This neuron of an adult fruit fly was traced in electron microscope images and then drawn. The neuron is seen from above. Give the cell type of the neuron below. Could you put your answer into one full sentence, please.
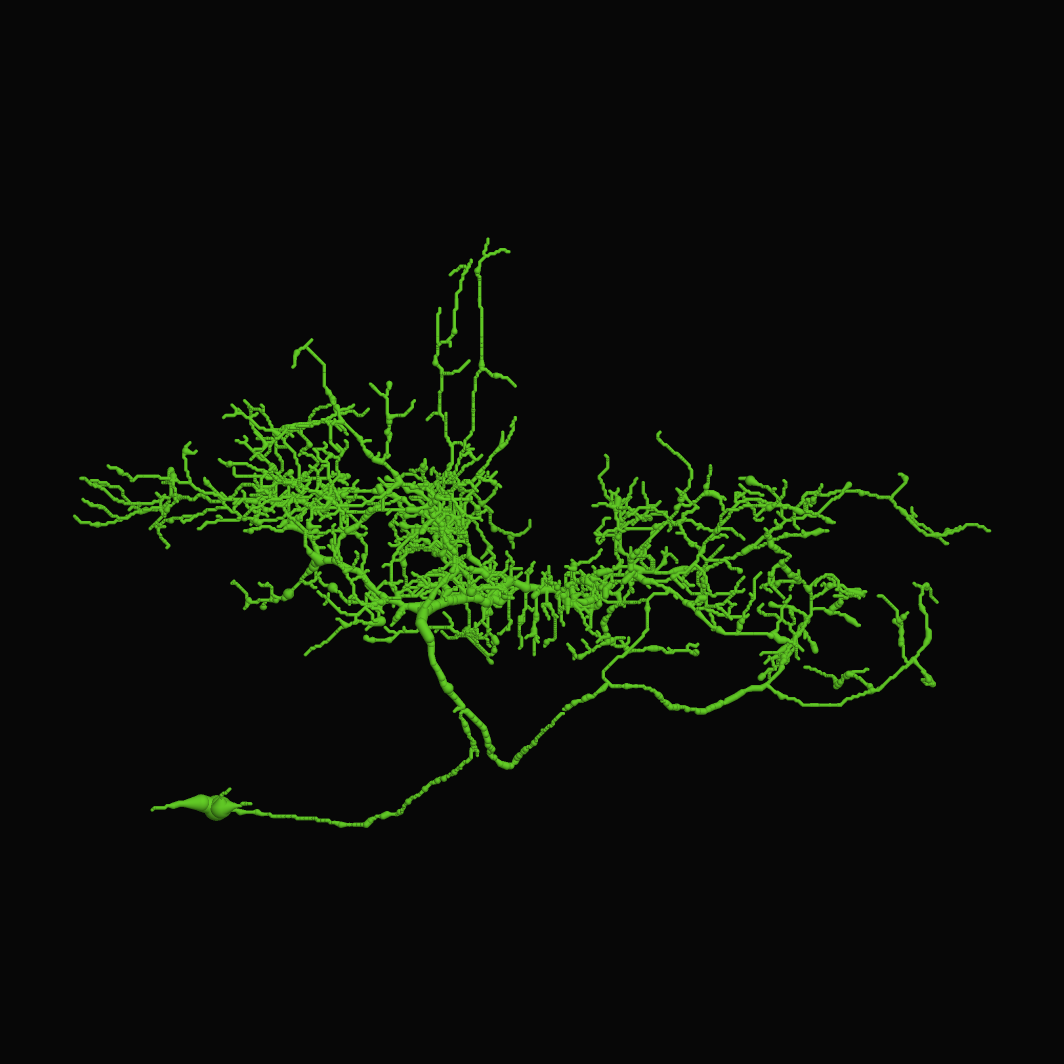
The cell type this neuron represents is IB114.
